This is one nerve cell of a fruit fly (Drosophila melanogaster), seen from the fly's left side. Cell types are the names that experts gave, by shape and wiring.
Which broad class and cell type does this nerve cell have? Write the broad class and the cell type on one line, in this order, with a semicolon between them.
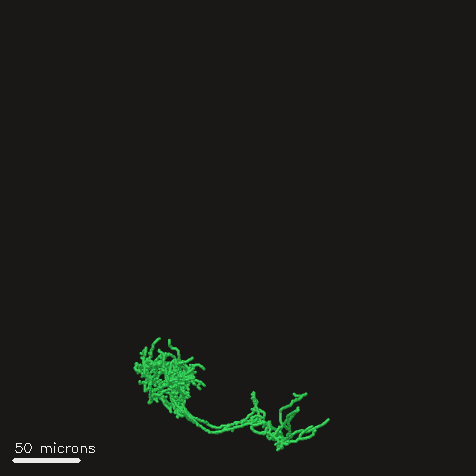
central-brain intrinsic neuron; GNG218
